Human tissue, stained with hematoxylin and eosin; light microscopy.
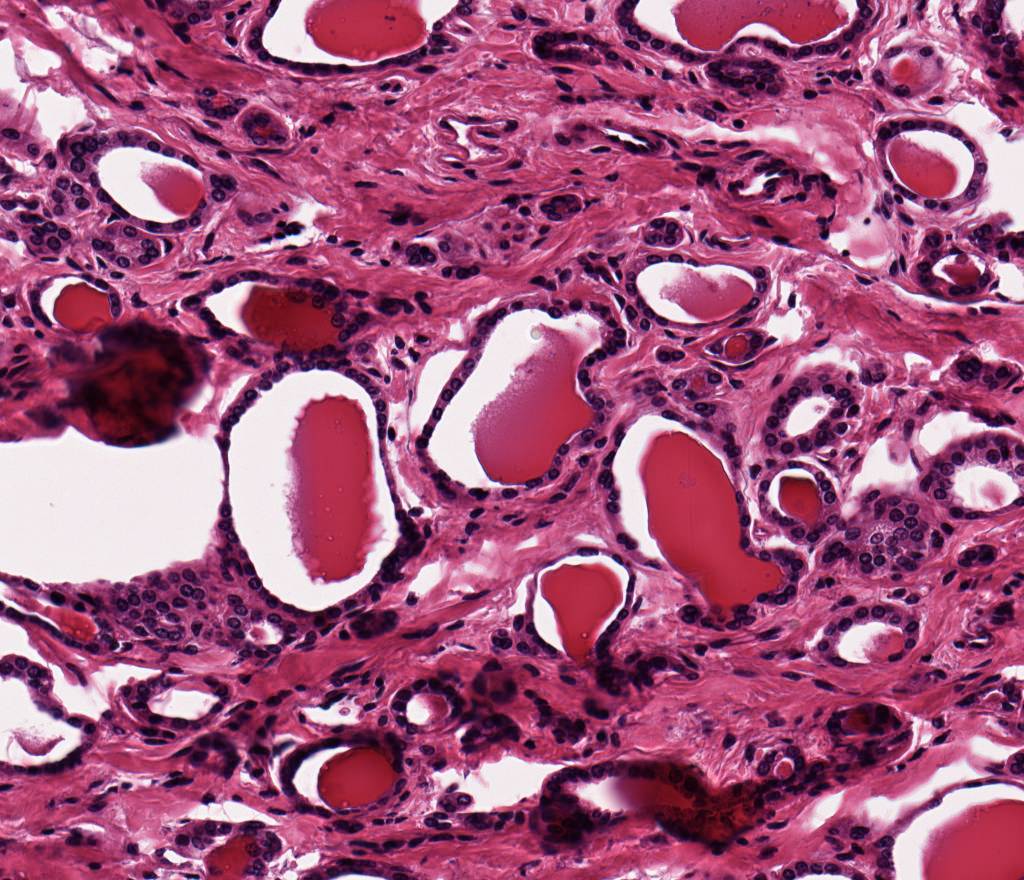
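Thyroid, haematoxylin and eosin. You'll see many rounded, oval and irregular dilated tubules scattered over the whole field, with stroma between them. Each is lined by a single layer of flattened to low cuboidal epithelial cells whose nuclei are small, round and dark-staining. Between the tubules sit small nests of closely packed cells with no open lumens, for instance at the lower left and right centre.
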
